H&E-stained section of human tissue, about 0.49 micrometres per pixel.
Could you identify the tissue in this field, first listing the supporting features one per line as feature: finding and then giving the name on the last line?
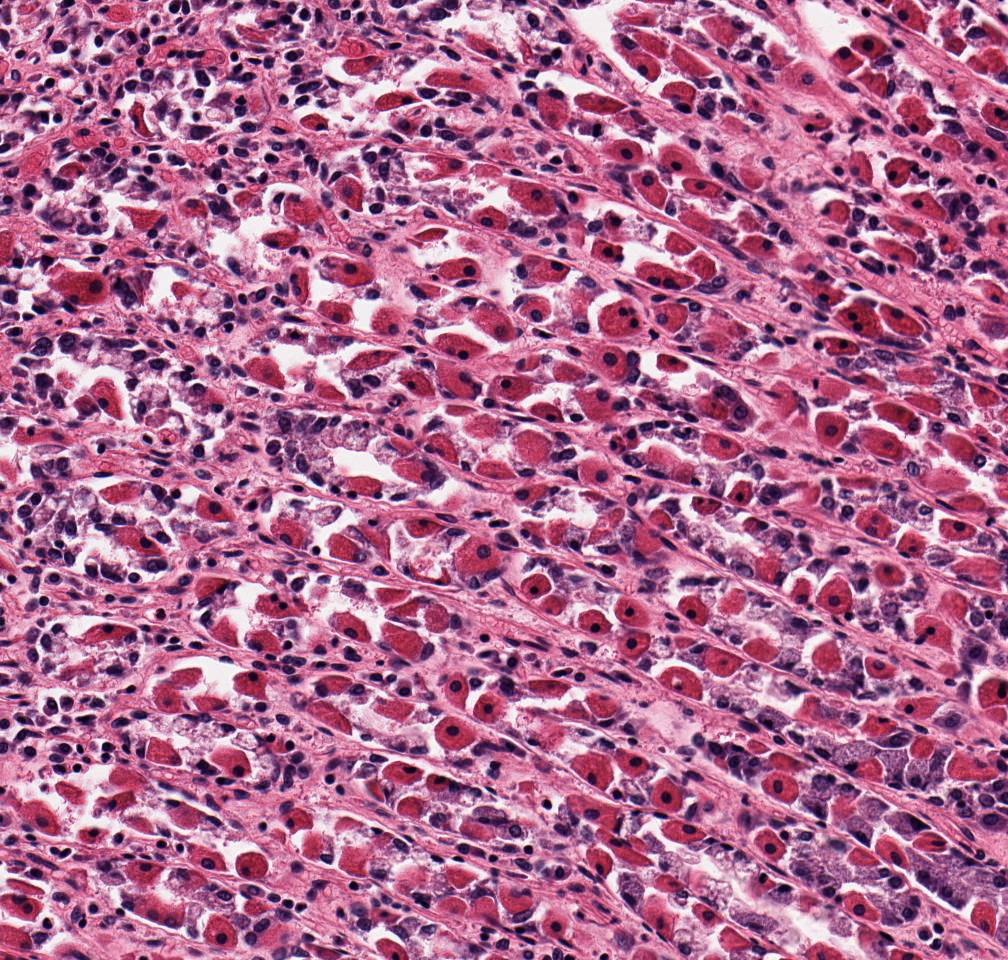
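Gland arrangement: parallel rows slanting from upper left to lower right.
Commonest cells: parietal cells with bright pink cytoplasm.
Other cells: clusters with granular purple-blue cytoplasm among the pink cells, most conspicuous in the lower right.
Stroma: thin strands with spindle-shaped nuclei running between and parallel to the glands.
Name: stomach.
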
